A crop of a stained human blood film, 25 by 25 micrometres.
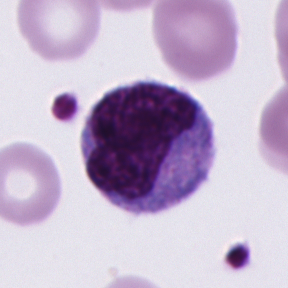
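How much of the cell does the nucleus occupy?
Most of it, in a cell about 12 micrometres across; its left edge has a shallow notch.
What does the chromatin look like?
Dark purple and coarsely clumped.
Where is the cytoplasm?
A pale bluish-violet crescent lies to the lower right of the nucleus, with fine, sparse pinkish-purple granules.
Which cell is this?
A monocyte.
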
